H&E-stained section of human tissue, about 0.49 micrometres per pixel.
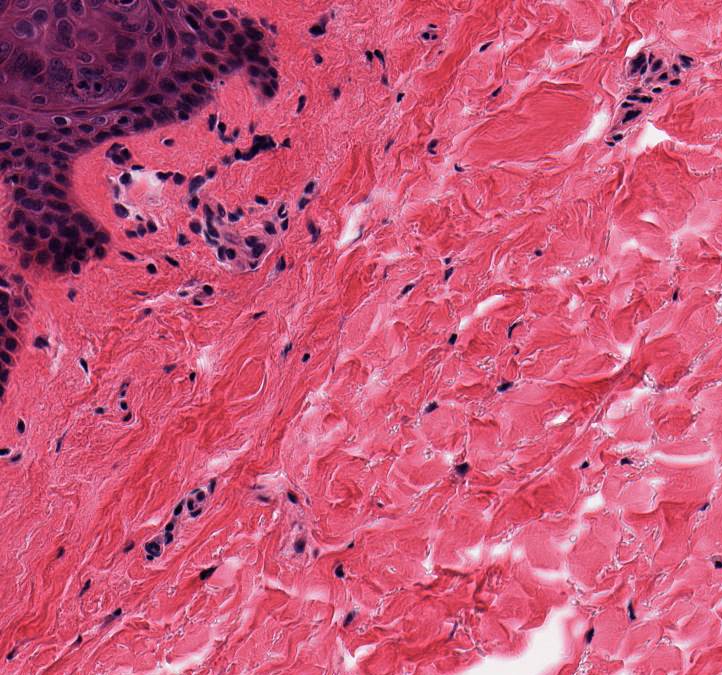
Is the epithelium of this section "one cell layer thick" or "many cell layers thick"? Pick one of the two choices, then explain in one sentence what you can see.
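Many cell layers thick. The epithelium at the upper left is stratified squamous.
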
